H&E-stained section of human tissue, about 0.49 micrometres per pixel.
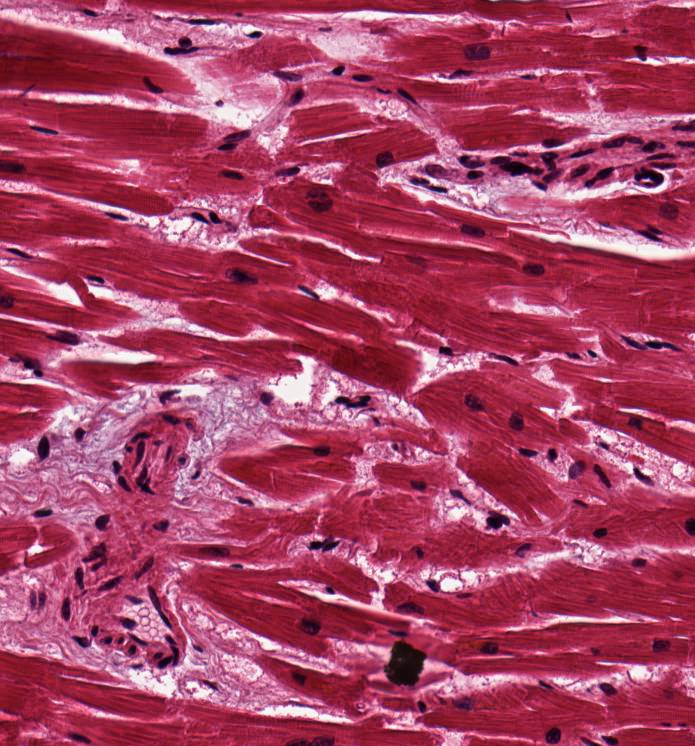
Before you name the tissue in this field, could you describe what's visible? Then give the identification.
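First, the muscle fibres: their cytoplasm is deeply eosinophilic, with faint cross-striations. Second, the thin pale spaces between the fibres hold small, elongated, dark nuclei. Third, in the left lower-middle of the field sits a patch of pale loose connective tissue carrying small vessels. Fourth, no fat cells lie among the muscle fibres. The tissue is left ventricle of the heart.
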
